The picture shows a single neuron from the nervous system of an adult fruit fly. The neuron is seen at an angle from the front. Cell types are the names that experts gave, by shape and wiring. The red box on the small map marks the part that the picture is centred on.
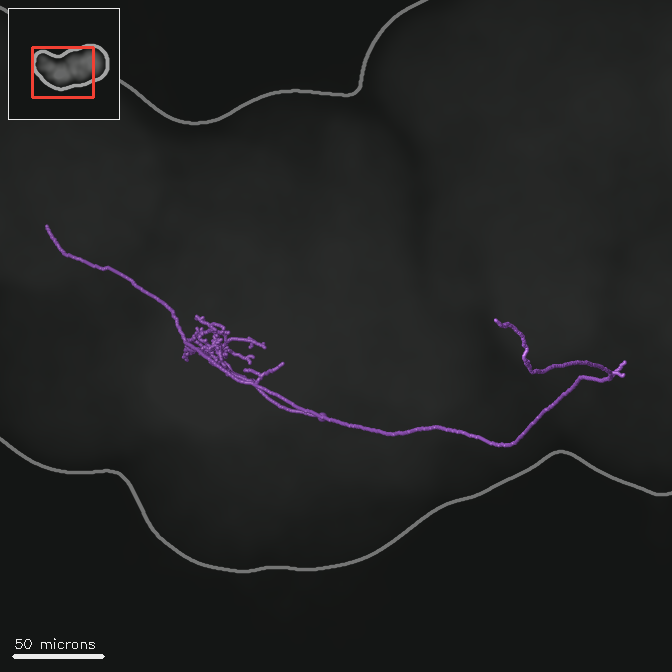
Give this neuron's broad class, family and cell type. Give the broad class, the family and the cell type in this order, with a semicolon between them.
ascending neuron; hemilineage 10B; AN10B047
